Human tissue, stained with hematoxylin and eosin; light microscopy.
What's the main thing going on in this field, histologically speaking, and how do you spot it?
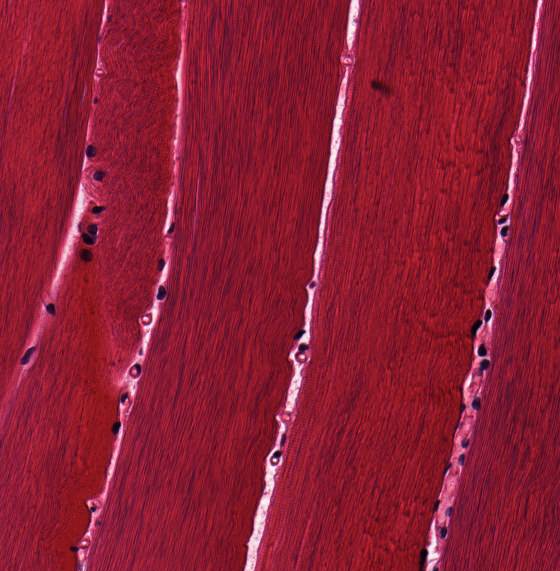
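Skeletal muscle. Broad, unbranched fibres run in parallel obliquely across the field, lower left to upper right, their cytoplasm deep red with eosin and their dark nuclei at the edges, not central.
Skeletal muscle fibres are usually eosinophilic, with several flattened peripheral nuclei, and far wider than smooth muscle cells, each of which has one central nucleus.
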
